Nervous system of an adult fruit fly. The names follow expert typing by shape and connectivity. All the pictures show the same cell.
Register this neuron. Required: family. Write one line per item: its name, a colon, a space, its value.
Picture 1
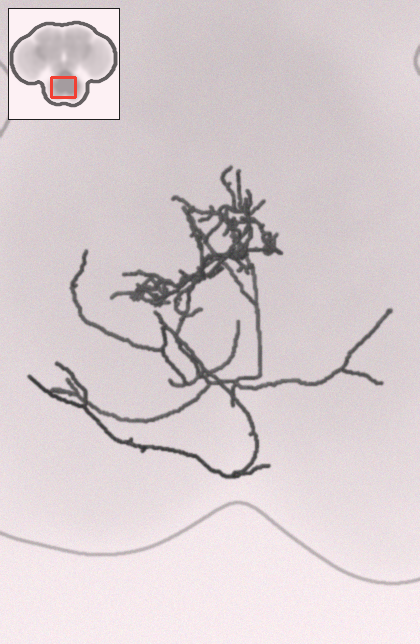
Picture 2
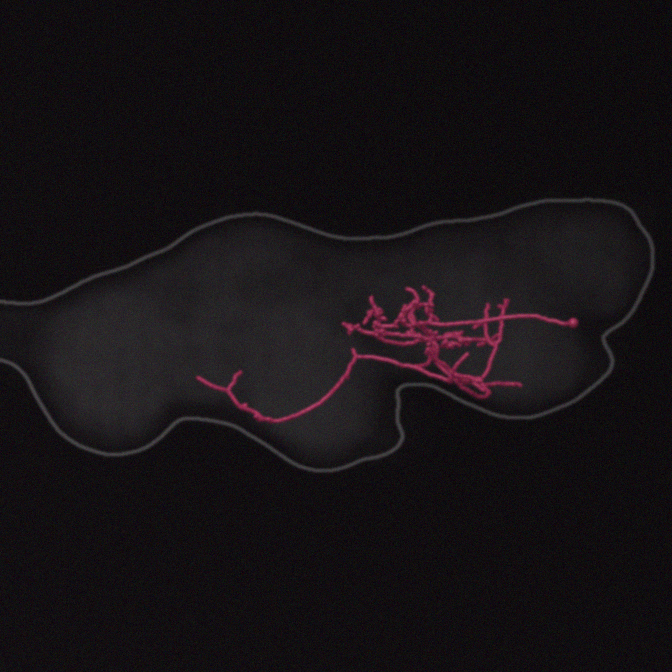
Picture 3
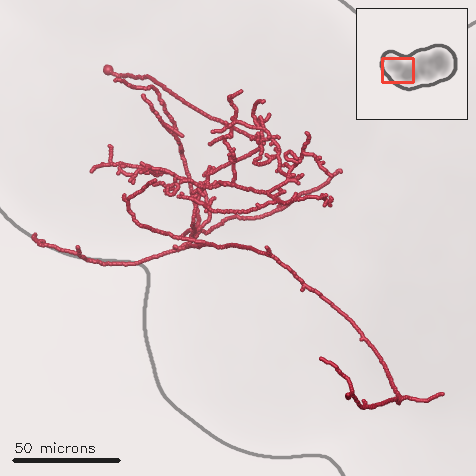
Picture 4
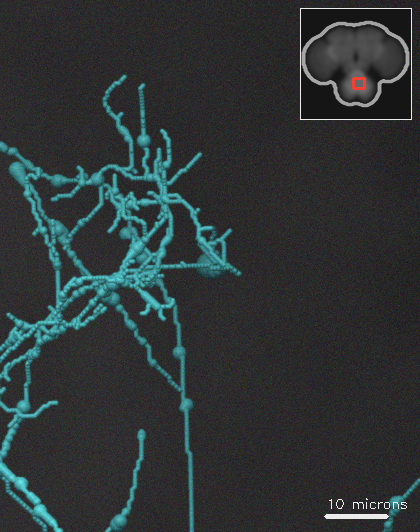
family: hemilineage 12B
